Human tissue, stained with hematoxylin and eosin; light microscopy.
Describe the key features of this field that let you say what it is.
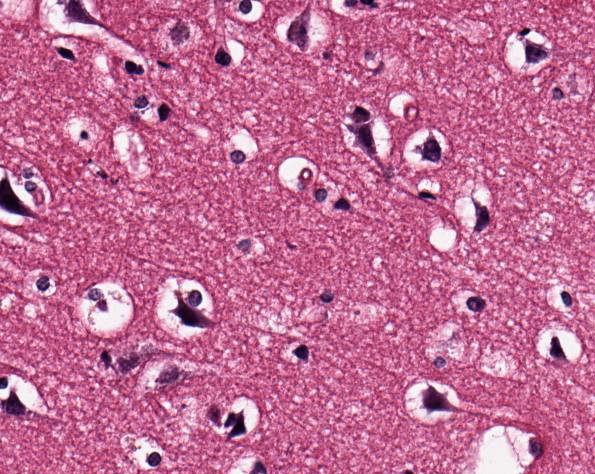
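That's cerebral cortex: pink, finely fibrillary neuropil throughout, no epithelium or glands, neuron cell bodies scattered everywhere.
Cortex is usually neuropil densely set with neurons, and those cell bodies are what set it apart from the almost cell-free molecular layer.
Many neurons look shrunken and angular or triangular; small round dark glial nuclei dot the neuropil, some beside neurons.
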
